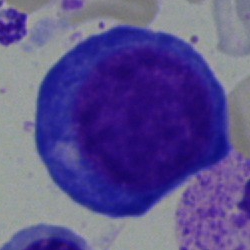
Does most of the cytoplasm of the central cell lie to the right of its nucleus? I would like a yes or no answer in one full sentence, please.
No, the cell holds its nucleus toward the right.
